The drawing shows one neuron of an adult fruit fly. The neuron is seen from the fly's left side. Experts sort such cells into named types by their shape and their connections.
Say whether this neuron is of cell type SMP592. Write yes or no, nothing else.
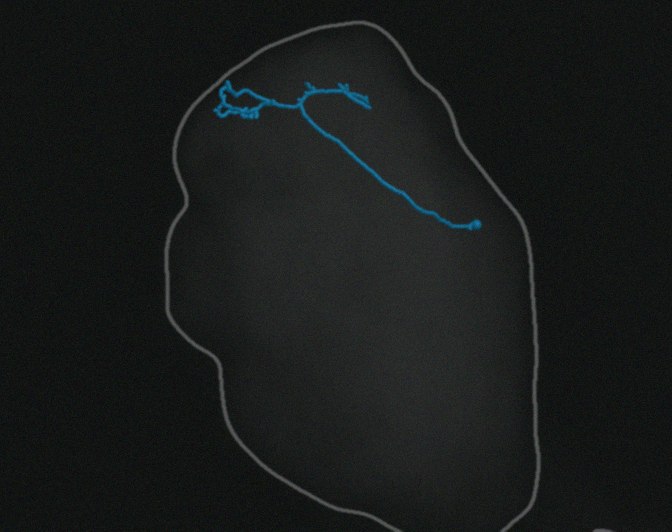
yes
